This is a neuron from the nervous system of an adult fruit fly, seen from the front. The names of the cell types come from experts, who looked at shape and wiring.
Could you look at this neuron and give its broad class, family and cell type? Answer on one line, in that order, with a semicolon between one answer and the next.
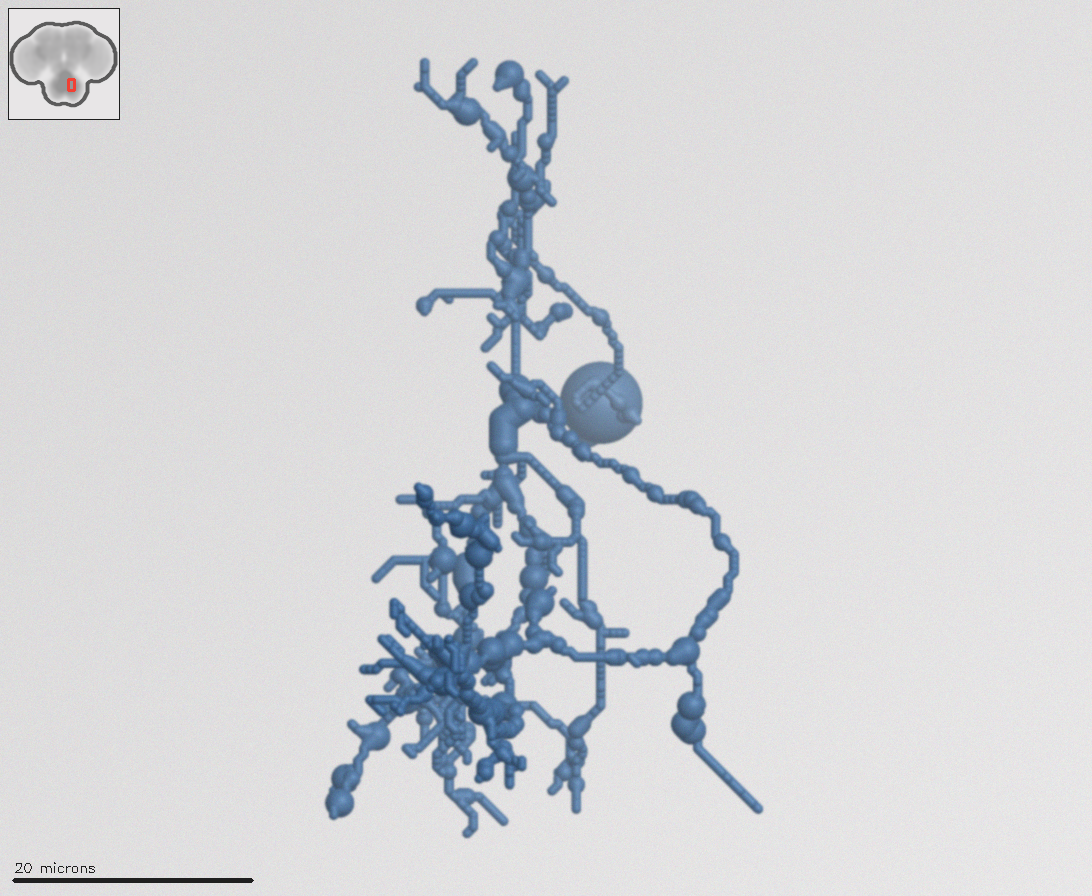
nerve-cord intrinsic neuron; hemilineage 20A.22A; IN20A.22A079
